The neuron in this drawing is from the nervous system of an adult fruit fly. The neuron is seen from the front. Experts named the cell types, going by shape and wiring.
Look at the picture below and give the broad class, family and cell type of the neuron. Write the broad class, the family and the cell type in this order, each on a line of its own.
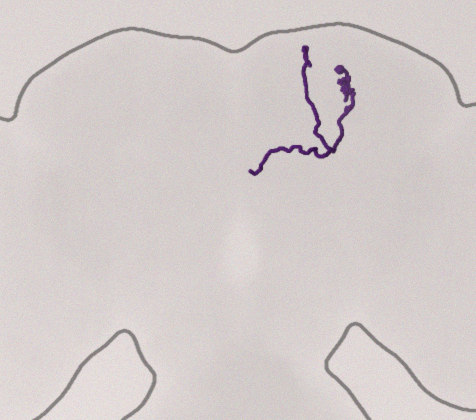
central-brain intrinsic neuron
class Kenyon Cell
KCab-m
